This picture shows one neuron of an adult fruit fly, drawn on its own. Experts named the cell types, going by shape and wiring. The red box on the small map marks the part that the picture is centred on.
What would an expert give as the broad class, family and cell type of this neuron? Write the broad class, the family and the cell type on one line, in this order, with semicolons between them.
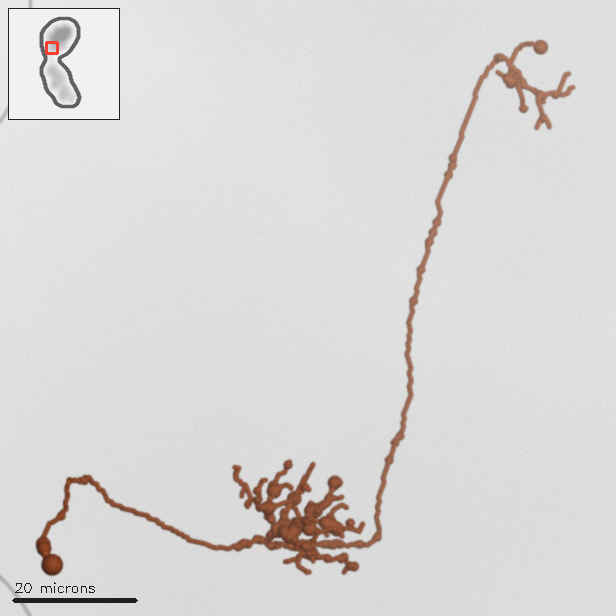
optic-lobe intrinsic neuron; Tm; Tm5b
